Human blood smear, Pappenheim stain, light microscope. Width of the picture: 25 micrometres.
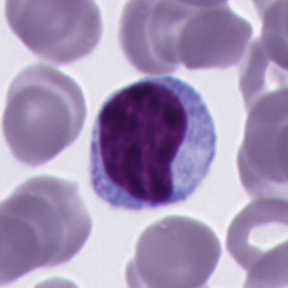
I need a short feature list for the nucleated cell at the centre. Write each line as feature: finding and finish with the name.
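Nucleus shape: bean-like, from a notch on its right side
Nucleus size: about 11 by 8 micrometres, as I make it
Nucleus position: fills most of the cell, sitting toward the left
Chromatin: dark purple, coarsely clumped
Cytoplasm: a thin rim on the left, a broader crescent on the right
Name: typical lymphocyte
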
